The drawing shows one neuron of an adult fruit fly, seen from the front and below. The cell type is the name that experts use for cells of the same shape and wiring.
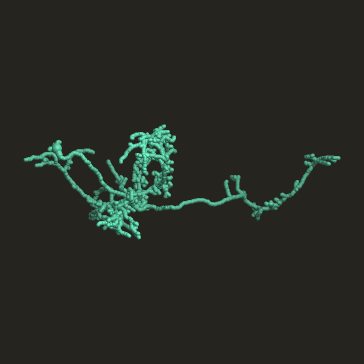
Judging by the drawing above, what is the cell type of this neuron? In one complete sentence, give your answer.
As for cell type, this neuron is SMP144.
